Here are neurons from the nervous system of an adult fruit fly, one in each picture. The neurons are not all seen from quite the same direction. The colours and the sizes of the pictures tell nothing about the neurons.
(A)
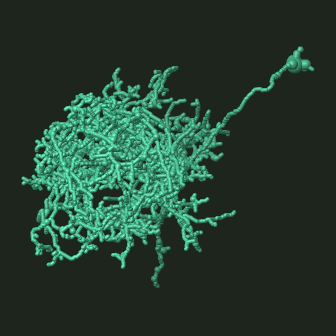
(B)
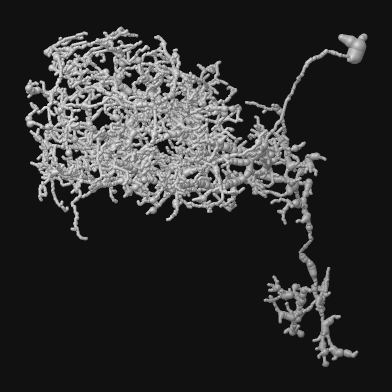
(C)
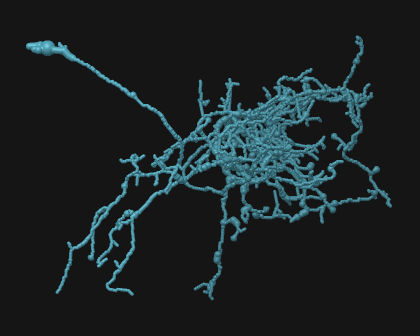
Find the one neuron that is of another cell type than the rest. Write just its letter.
C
